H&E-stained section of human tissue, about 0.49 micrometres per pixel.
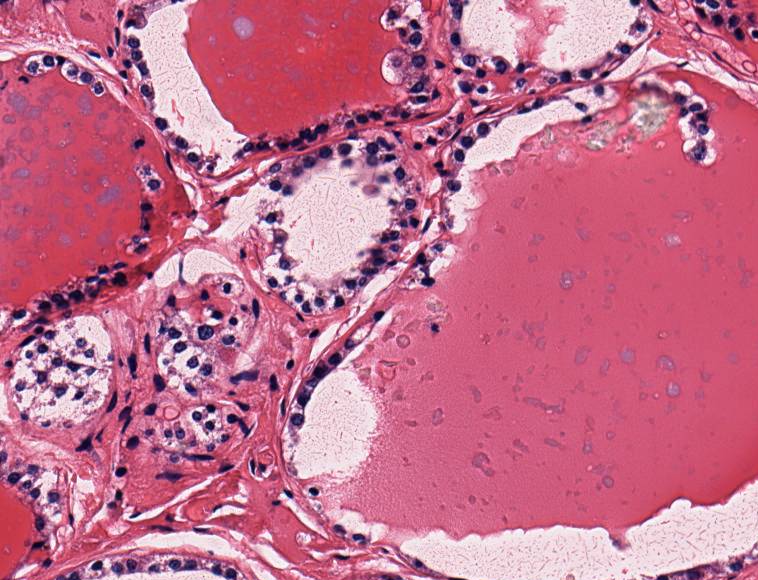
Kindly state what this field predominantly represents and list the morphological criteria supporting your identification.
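The field mainly shows thyroid follicle: closely packed follicles of varying size, the largest filling most of the right half, each lined by a single layer of flattened to cuboidal cells with round dark nuclei.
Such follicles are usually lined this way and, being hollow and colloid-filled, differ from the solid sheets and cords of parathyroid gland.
Thin pink fibrous septa with elongated nuclei divide them. Small pale round vacuoles dot the colloid of the large right-hand follicle.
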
